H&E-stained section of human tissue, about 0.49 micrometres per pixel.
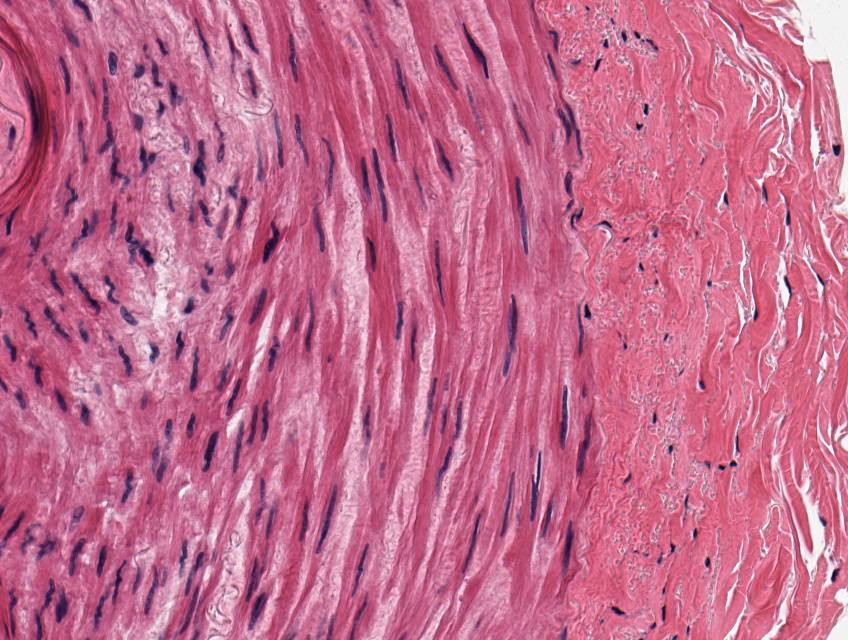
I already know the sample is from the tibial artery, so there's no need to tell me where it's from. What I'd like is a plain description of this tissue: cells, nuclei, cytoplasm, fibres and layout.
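Roughly vertical boundary divides field. Left two-thirds: muscle band, nucleus-rich. Right third: fibrous band, sparsely nucleated. Smooth muscle cells of left band run mostly top to bottom, in gently curving parallel lines. Nuclei elongated, cigar-shaped, lengthwise along fibres. Cytoplasm deep eosinophilic pink.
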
